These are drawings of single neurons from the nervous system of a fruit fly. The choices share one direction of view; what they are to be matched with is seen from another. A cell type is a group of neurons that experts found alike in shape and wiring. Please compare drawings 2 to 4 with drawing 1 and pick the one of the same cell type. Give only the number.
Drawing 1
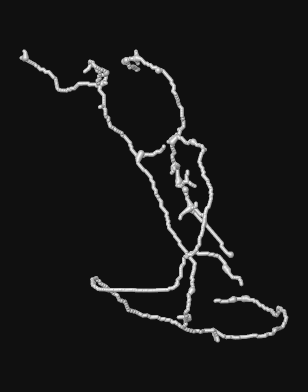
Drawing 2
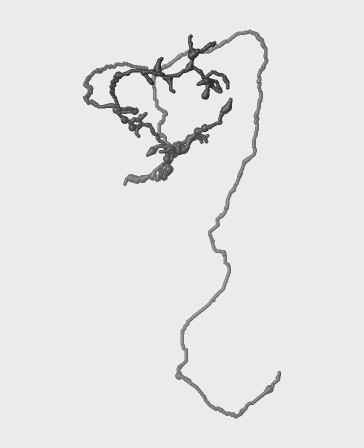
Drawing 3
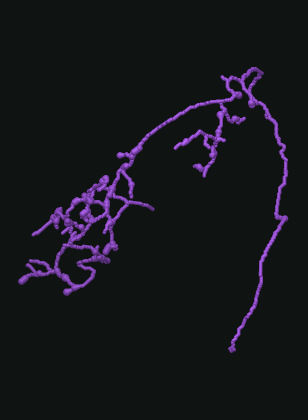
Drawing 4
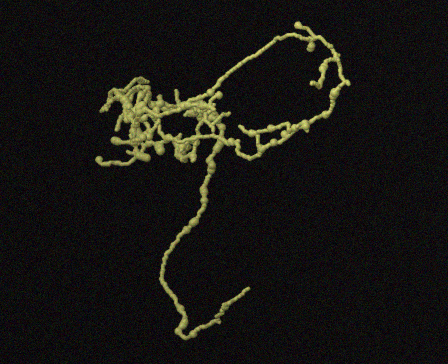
2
